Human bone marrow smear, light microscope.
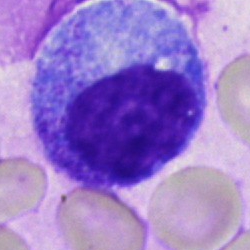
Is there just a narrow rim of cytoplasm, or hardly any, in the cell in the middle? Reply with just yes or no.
No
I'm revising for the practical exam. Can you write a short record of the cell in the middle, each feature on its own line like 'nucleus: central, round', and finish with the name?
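Chromatin: dense, dark purple
Nucleus: eccentric, toward lower right
Spot: small, clear, round, at upper nuclear edge
Outline: round, smooth
Type: promyelocyte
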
